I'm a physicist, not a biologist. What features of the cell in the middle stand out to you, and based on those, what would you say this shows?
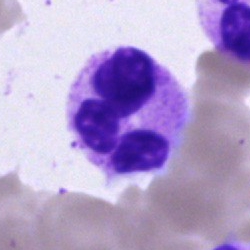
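Have a look: the biggest nuclear lobe sits in the upper part of the cell, and the chromatin's dense, staining dark purple. Around the lobes there's a moderate rim of pale lilac cytoplasm with fine purplish granules in it. So that one's a segmented neutrophil.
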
